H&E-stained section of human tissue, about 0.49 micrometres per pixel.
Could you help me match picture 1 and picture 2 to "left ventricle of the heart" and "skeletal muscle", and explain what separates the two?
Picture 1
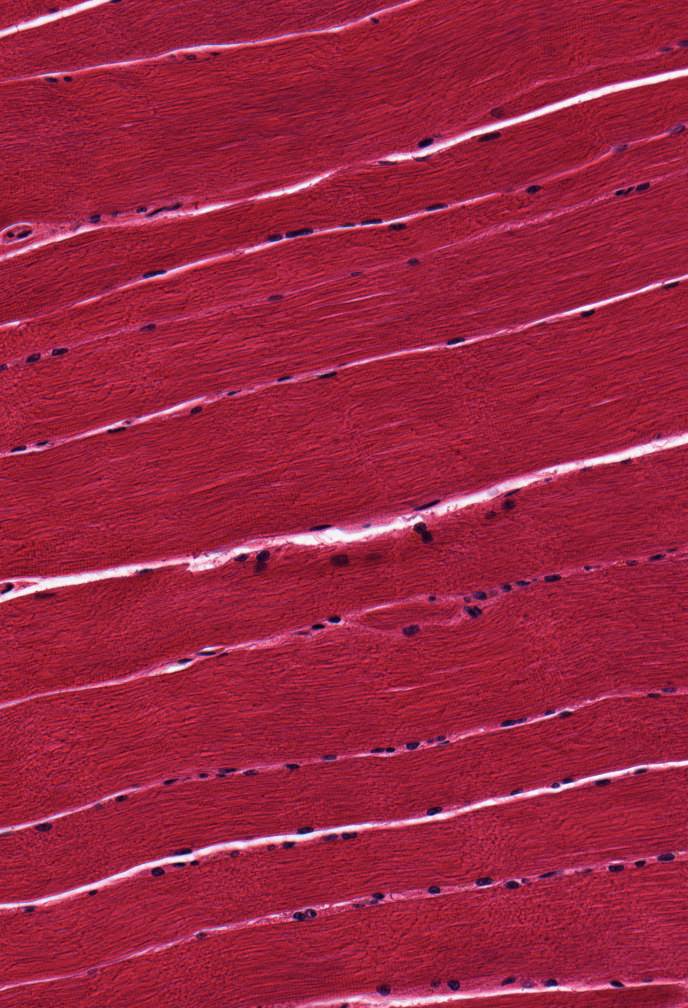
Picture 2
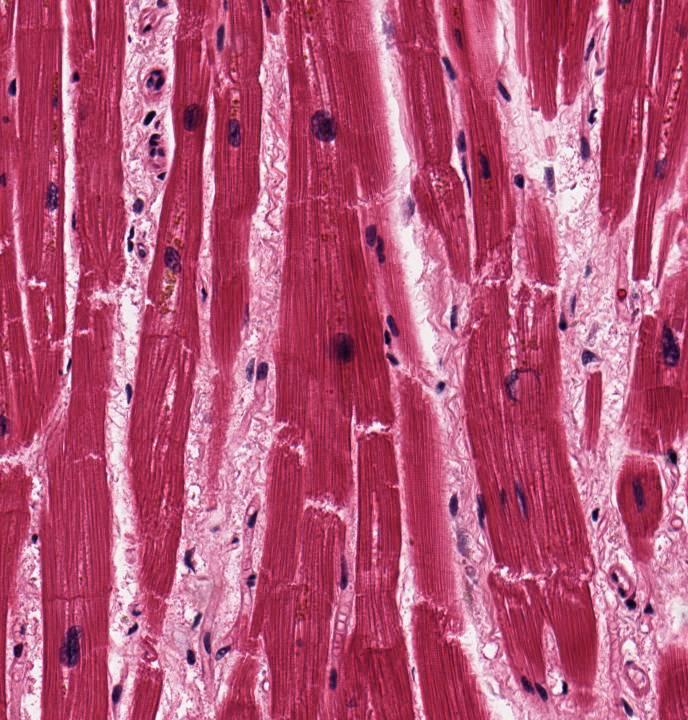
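Picture 2's the left ventricle of the heart; picture 1's skeletal muscle. In the skeletal muscle, dark, flattened, elongated nuclei lie along the fibre borders, long axis parallel to the fibres, which run side by side in deep even red without branching or joining. In the ventricle, elongated fibres fill most of the field roughly top to bottom, each with one oval central nucleus; several hold small golden-brown granules, some near the nuclear ends.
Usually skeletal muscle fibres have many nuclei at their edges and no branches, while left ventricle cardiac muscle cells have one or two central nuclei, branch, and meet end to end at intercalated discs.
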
